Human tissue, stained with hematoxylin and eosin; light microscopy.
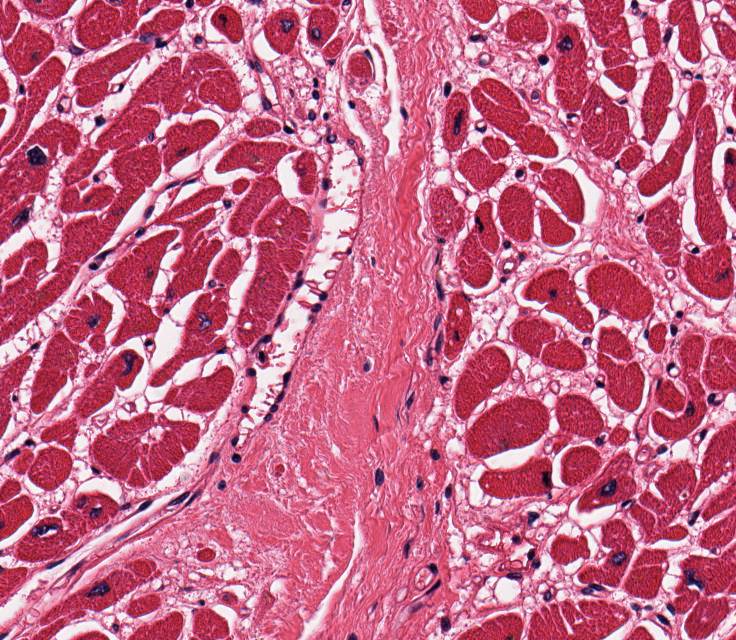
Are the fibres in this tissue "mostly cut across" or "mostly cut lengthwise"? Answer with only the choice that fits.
Mostly cut across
